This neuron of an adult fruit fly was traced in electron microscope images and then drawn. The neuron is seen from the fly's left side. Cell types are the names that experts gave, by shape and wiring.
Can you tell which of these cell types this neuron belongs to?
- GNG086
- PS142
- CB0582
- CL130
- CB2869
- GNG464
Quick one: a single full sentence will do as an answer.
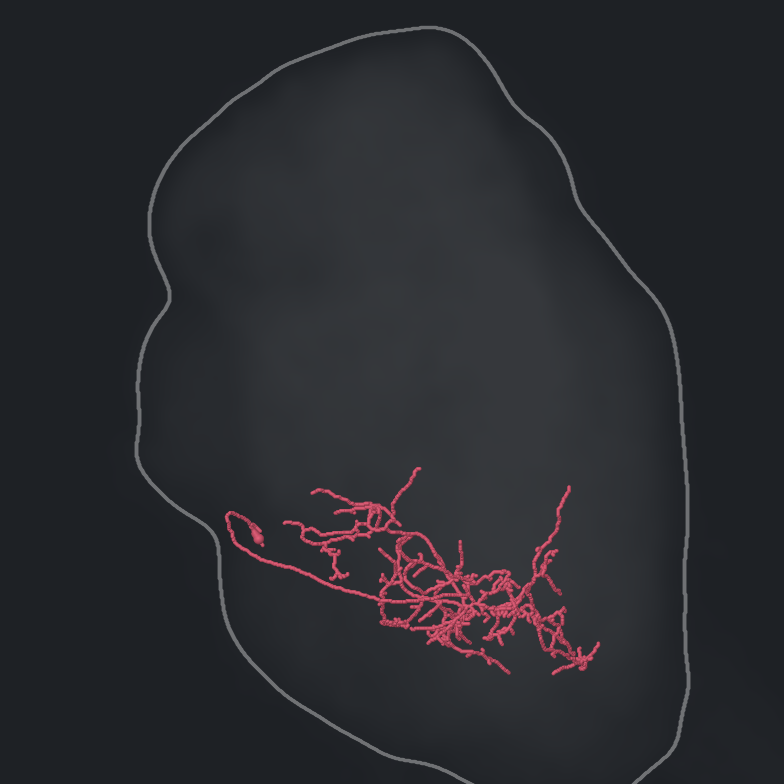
A cell of type GNG464 is what this neuron is.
